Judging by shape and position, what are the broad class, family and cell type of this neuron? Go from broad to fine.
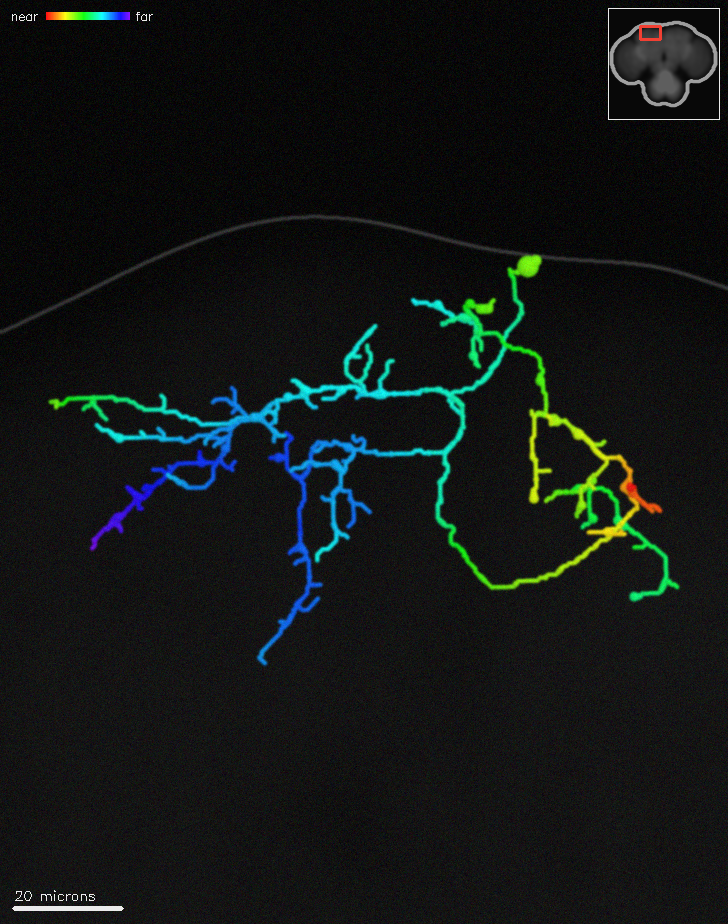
central-brain intrinsic neuron; hemilineage SMPpd1; SLP398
